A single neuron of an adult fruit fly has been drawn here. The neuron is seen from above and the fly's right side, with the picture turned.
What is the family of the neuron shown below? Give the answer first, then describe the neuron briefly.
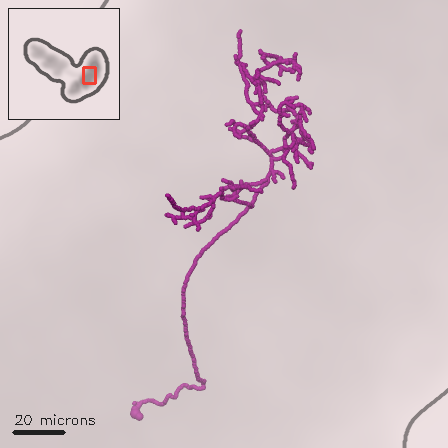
Its family is hemilineage MX3. Its broad class is central-brain intrinsic neuron. It is in the brain and does not reach the nerve cord. By the scale bar it is about 160 microns tall in this view. The picture shows dozens of branch ends.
